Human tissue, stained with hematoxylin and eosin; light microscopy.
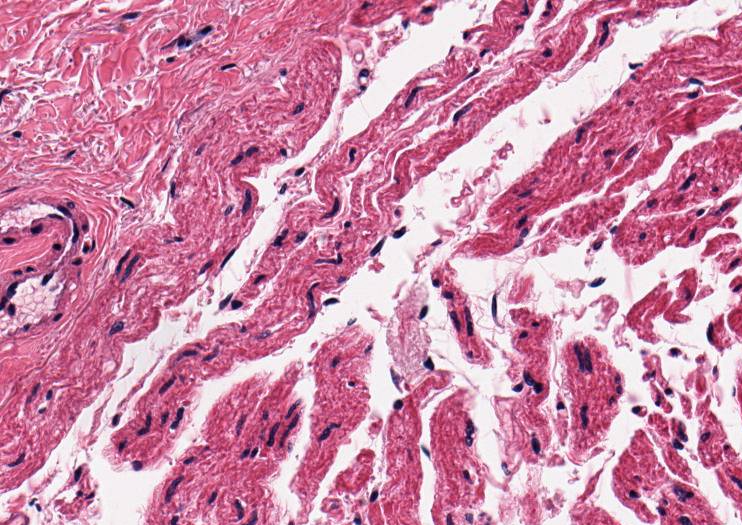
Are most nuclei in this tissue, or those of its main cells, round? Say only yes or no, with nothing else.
No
